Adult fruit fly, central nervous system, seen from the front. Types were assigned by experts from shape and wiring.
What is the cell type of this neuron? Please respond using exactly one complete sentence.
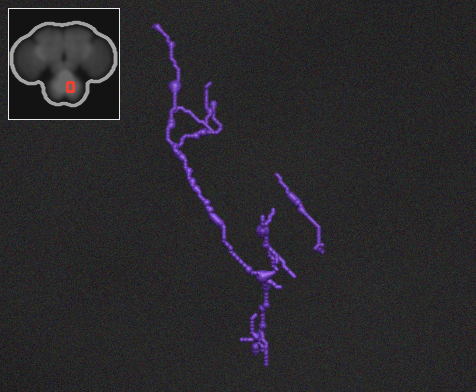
Within the cell type IN04B043_a sits this neuron.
